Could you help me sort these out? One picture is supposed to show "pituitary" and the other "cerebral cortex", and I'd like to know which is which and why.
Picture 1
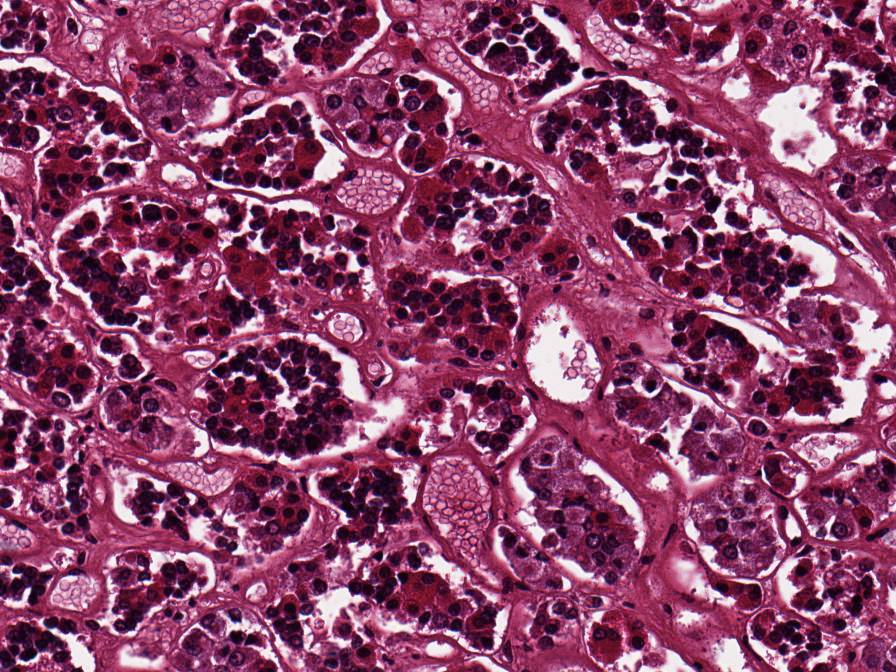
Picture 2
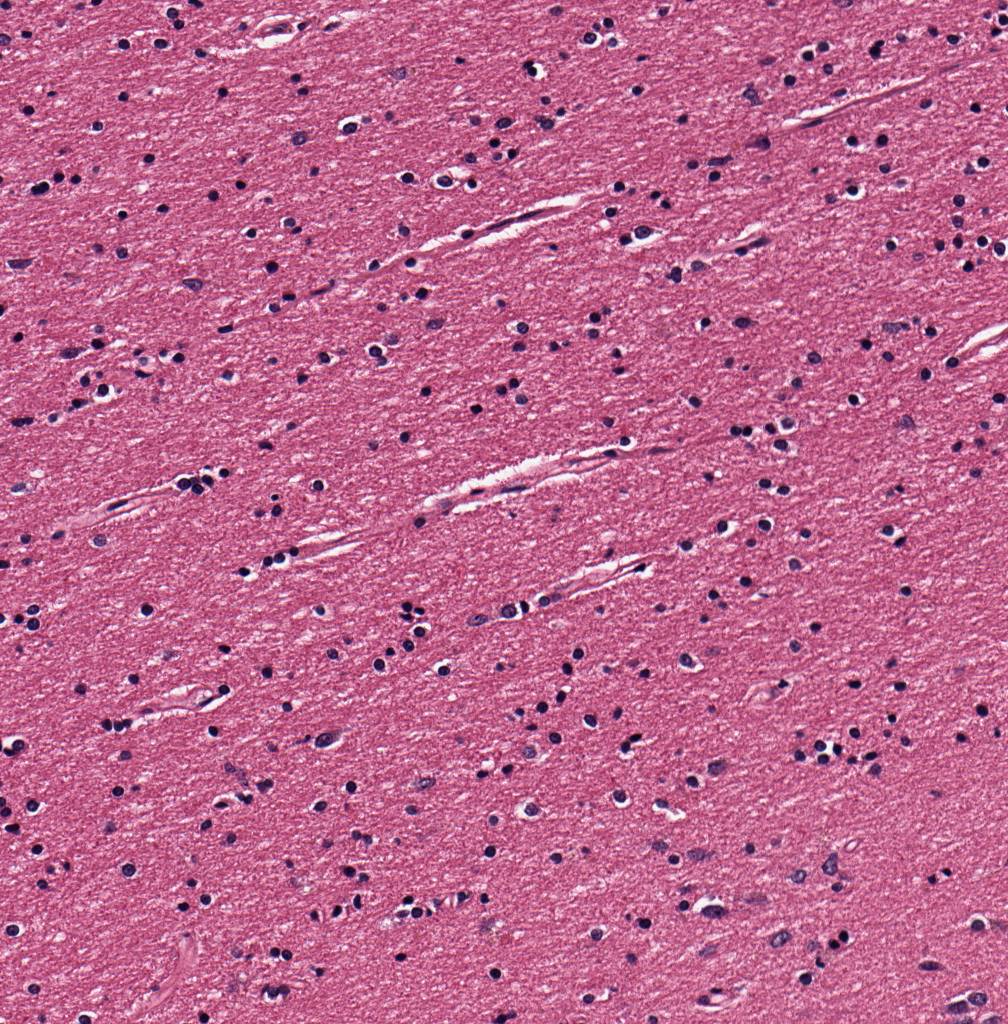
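First, the assignment: picture 1 is pituitary, picture 2 is cerebral cortex. Next, arrangement: the pituitary has cells in nests divided by septa of pink fibrous tissue, whereas the cerebral cortex is a uniform pink, finely fibrillary matrix aligned diagonally from lower left to upper right, with no glands or epithelium. Then cells: many pituitary cells have bright red granular cytoplasm, with paler purplish-grey cells in some nests, most obviously lower right, and mostly round dark nuclei. The cortex shows mostly small round dark nuclei scattered evenly, many with a clear perinuclear halo. Last, vessels: thin-walled, elongated vessels with slit-like lumens run parallel to the cortical fibres, most prominently through the middle and upper field.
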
